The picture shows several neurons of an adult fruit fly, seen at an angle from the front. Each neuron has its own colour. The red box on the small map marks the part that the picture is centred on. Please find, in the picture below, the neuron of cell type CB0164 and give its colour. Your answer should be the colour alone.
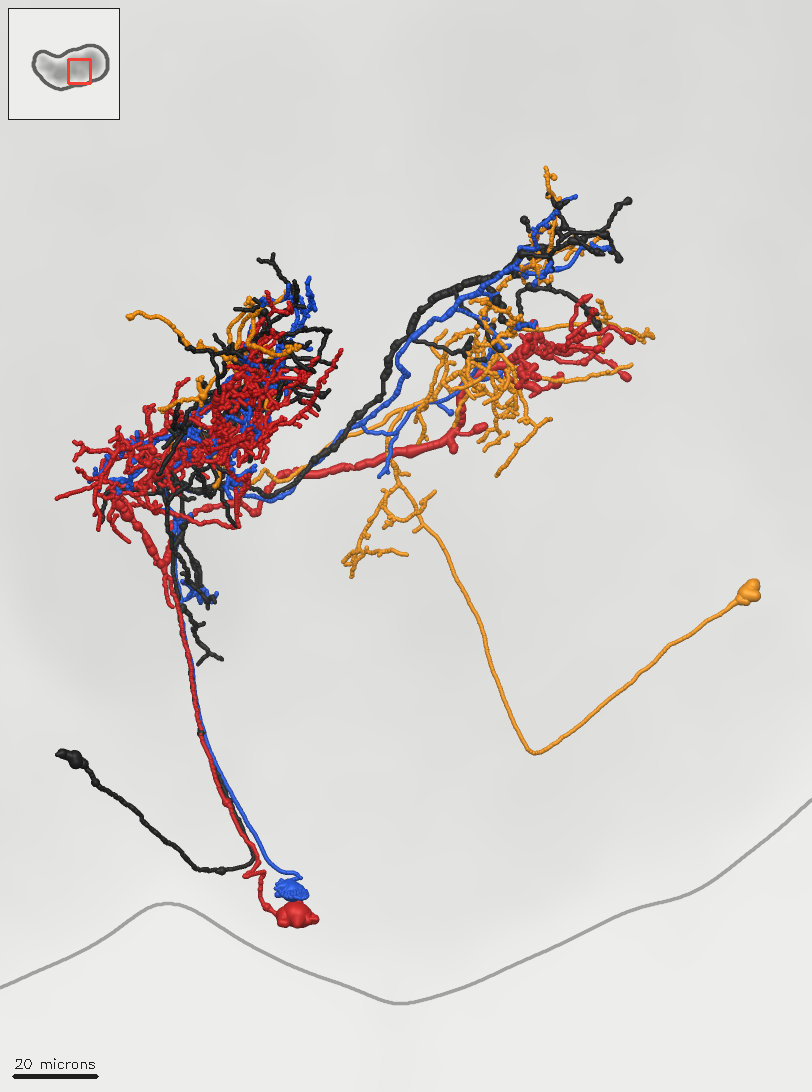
red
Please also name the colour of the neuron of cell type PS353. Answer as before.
blue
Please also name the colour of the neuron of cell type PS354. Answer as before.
black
